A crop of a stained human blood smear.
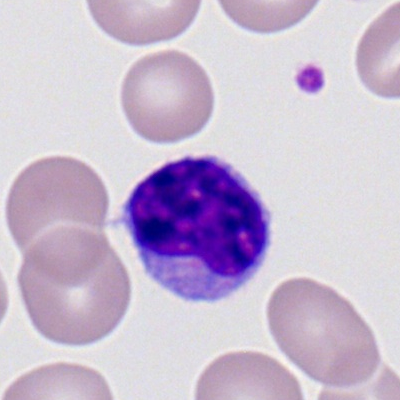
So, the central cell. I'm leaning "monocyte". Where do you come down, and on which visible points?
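Start with the nucleus: it's a single unlobed mass that fills most of the cell and leaves only a narrow band of cytoplasm, which points to lymphocyte and away from monocyte.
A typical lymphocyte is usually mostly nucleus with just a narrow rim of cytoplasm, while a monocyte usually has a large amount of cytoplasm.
The chromatin is dark purple and coarsely clumped, which again goes with lymphocyte.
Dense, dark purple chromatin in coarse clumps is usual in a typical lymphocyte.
The cytoplasm sits as a pale blue crescent, mainly along the bottom of the cell, and has no visible granules, so nothing there helps the monocyte case.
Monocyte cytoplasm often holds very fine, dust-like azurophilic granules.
The outline is roughly round, with a few slightly flattened sides. So not a monocyte: this one's a lymphocyte.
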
